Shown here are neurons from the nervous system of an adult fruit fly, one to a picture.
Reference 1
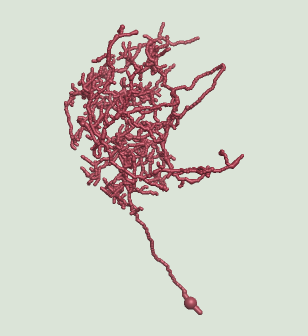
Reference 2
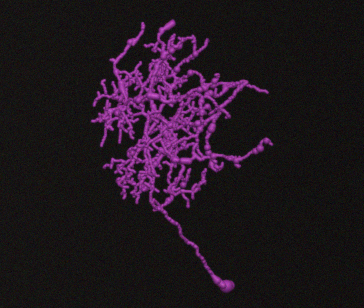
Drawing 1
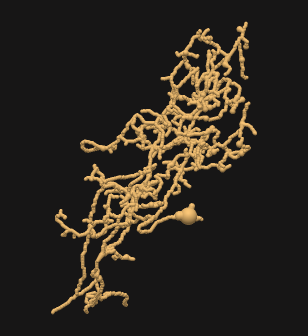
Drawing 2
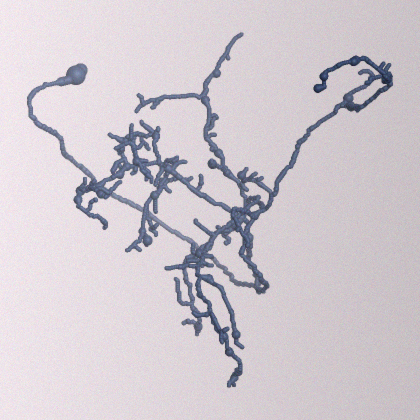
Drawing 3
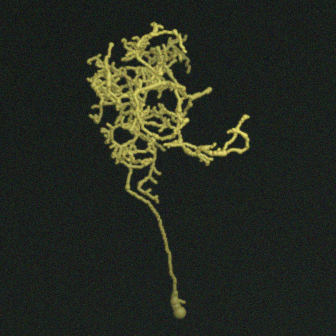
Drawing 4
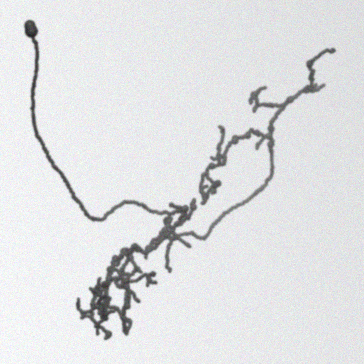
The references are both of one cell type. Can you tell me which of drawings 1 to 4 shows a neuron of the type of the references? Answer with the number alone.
3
